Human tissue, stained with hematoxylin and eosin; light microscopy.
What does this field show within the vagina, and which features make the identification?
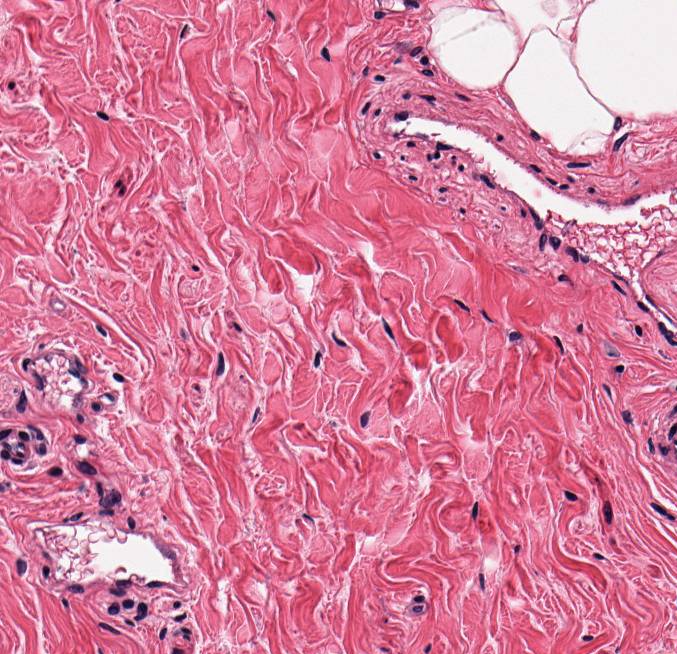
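Dense connective tissue. Densely packed, wavy, pink collagen bundles fill most of the field, with sparse, small, dark, elongated fibroblast nuclei between them.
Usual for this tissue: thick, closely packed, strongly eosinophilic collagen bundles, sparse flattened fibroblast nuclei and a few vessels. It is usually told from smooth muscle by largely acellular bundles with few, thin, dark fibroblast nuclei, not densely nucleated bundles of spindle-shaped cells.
A thin-walled vessel with a slit-like lumen runs from the upper middle down to the right edge. A few large empty adipocytes with thin membranes sit in the top right corner.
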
